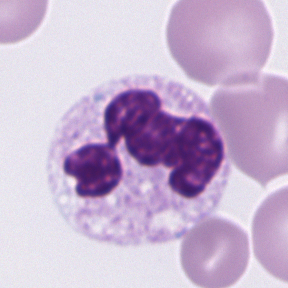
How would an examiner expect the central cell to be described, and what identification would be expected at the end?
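Point one: the nucleus is split into separate lobes joined by narrow connections. Point two: no nucleoli are visible. Point three: fine, small lilac granules fill the cytoplasm. Point four: the outline is round and smooth. It is a segmented neutrophil.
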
